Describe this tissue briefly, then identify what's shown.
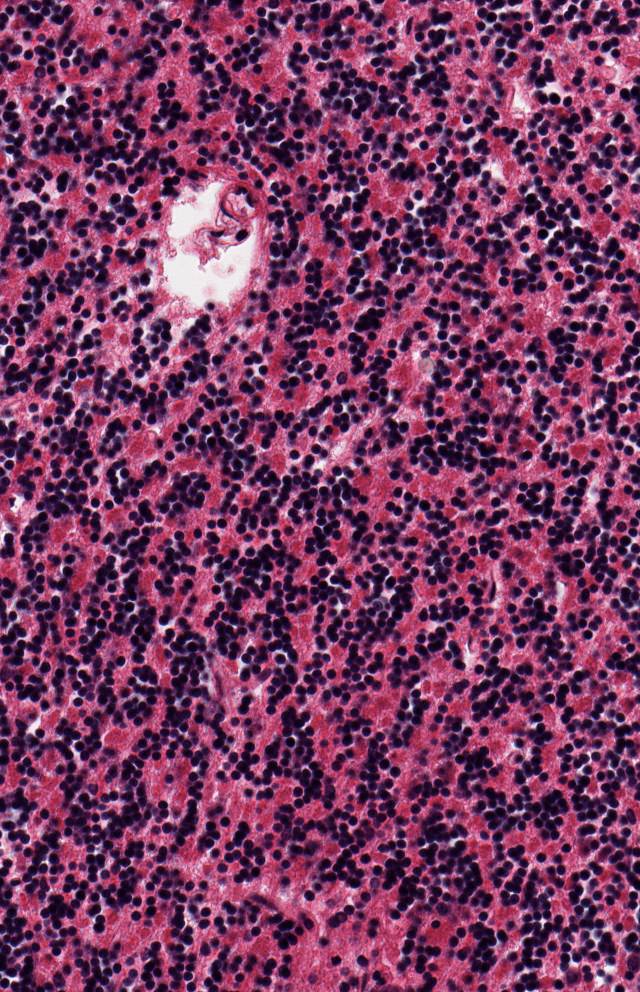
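Small nuclei, uniform, round and deeply stained, have very little visible cytoplasm around them. Between them lies pink material of fine fibrillary texture, not collagen bands. No large cells with abundant cytoplasm stand out; epithelium, glands and fat cells are absent. This is cerebellum.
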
